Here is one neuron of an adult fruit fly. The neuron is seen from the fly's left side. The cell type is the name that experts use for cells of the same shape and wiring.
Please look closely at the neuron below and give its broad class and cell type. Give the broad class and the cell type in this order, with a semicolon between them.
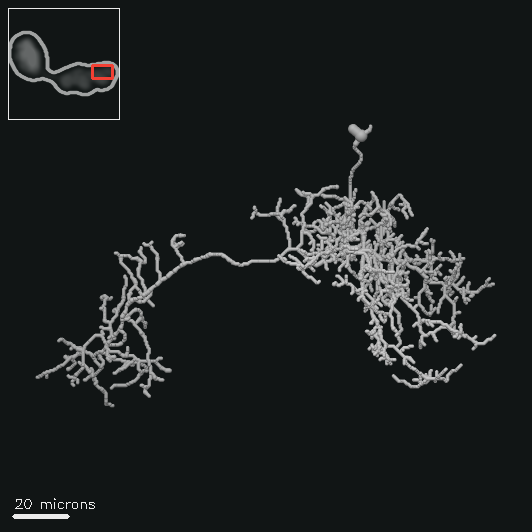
nerve-cord intrinsic neuron; INXXX215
